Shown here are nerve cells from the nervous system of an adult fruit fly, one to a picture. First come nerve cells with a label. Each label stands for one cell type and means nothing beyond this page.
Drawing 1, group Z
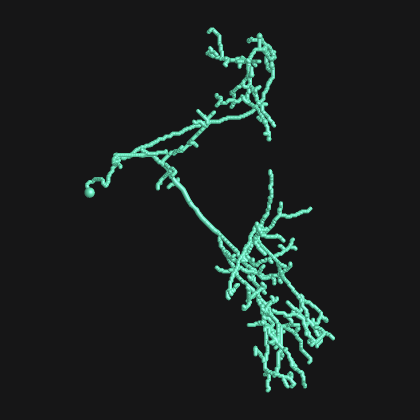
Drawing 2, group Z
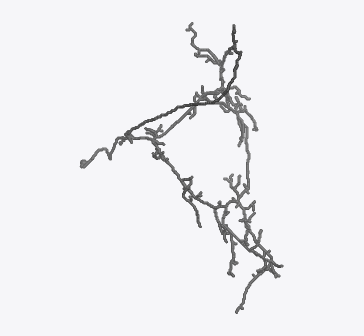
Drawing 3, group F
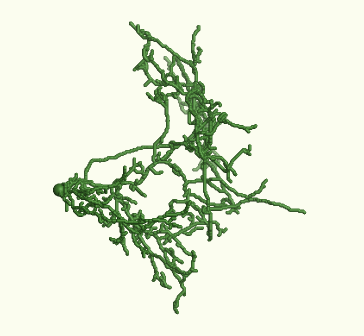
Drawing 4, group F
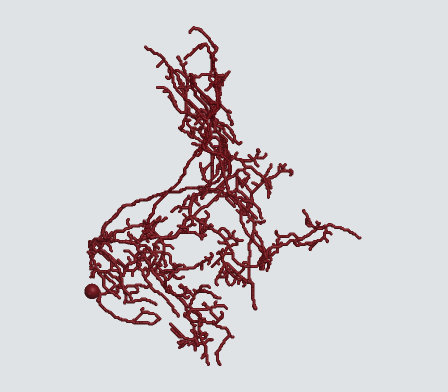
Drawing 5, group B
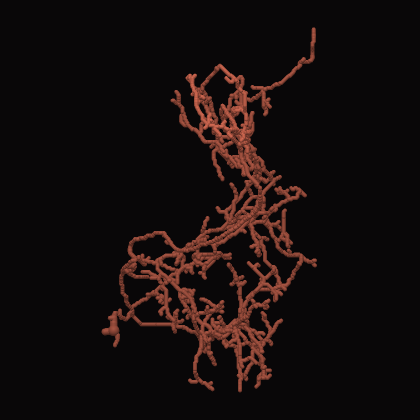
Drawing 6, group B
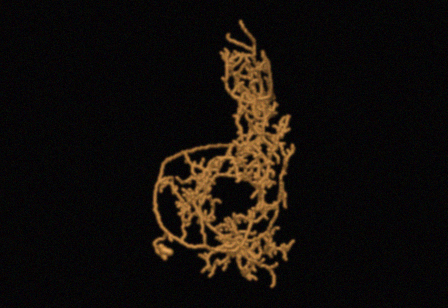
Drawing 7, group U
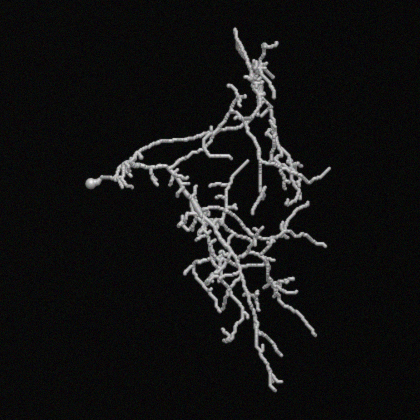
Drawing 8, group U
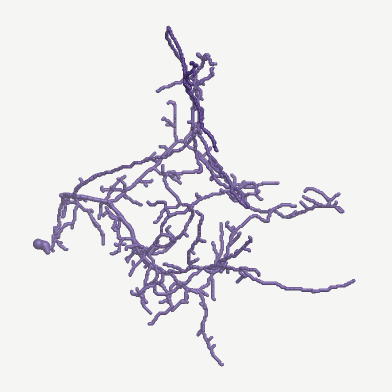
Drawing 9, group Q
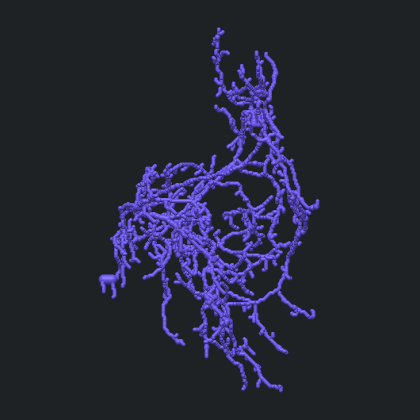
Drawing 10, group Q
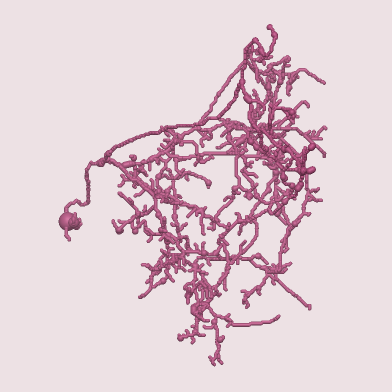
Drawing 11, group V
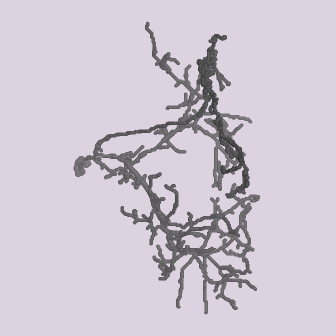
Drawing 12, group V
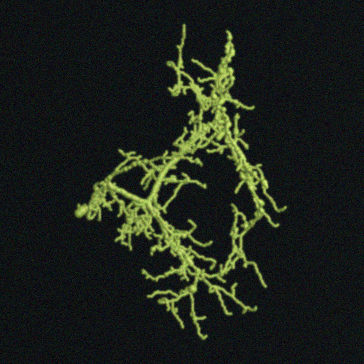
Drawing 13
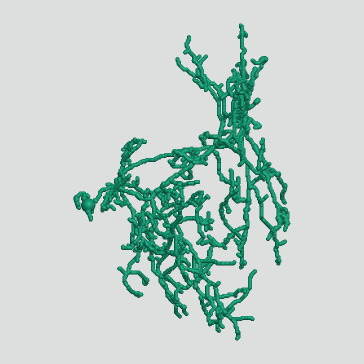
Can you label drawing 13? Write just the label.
group Q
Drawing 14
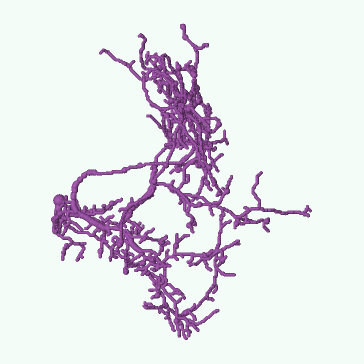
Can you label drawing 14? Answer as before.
group F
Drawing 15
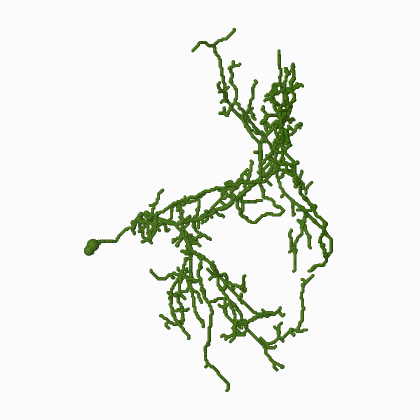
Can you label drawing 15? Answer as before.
group V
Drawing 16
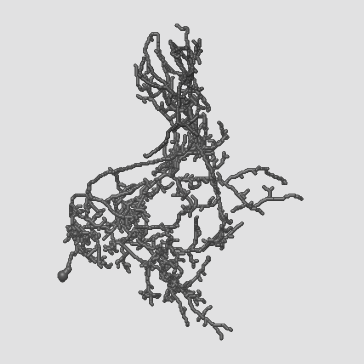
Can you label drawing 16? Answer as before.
group F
